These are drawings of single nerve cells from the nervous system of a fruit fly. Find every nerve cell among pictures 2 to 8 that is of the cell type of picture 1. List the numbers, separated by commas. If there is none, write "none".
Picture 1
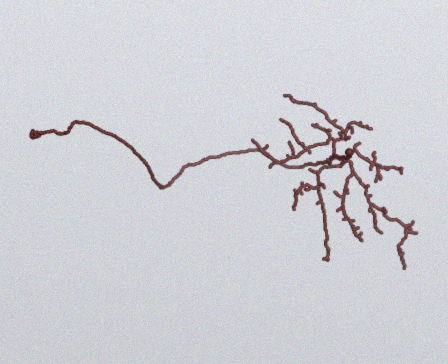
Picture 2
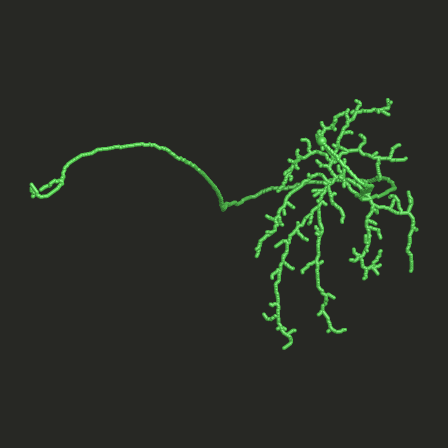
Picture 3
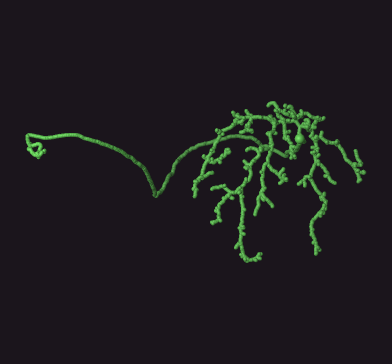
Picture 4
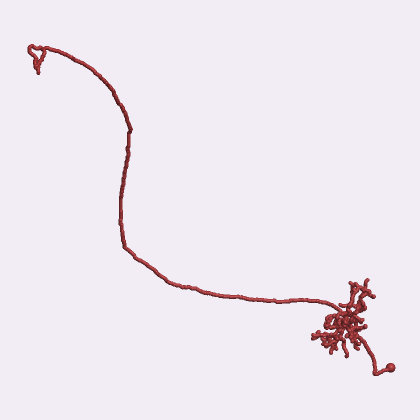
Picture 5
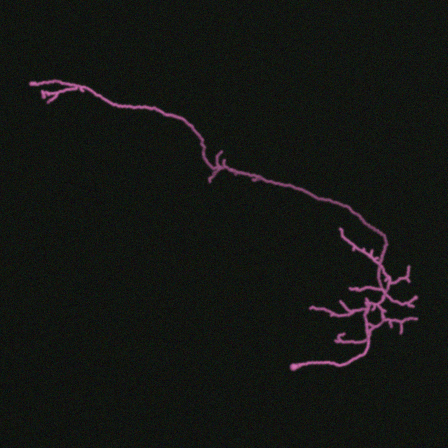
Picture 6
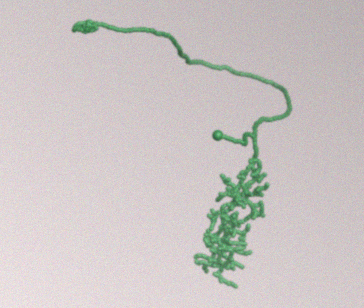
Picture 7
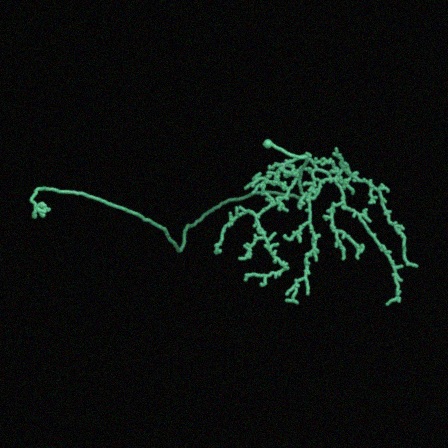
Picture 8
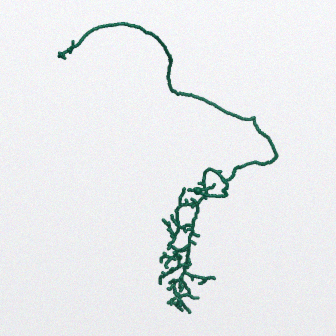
2, 3, 7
